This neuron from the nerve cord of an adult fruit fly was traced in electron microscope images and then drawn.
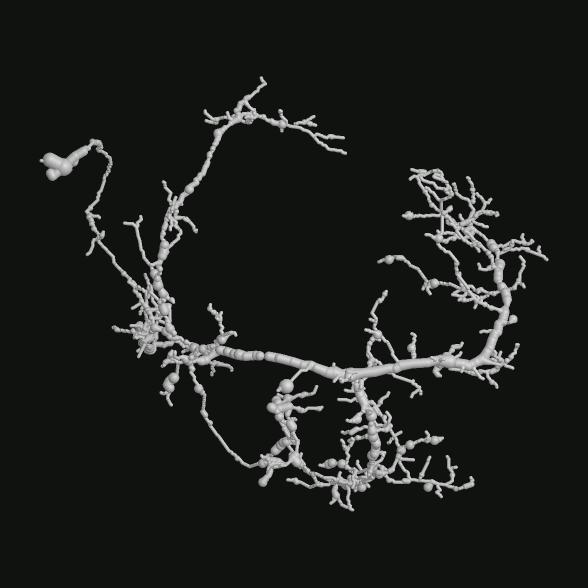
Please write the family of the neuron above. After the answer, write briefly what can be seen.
Its family is hemilineage 03A. Its broad class is nerve-cord intrinsic neuron. More than a hundred branch ends can be seen. In this view it is about as wide as it is tall.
